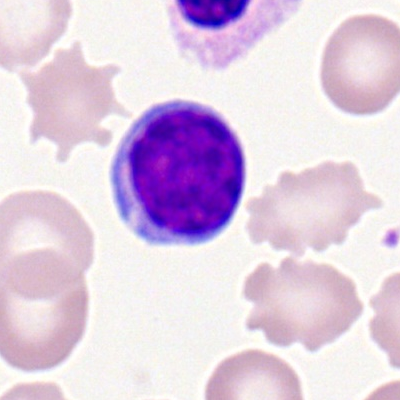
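Lymphocyte, central cell of a stained human blood smear. Outline round. Nucleus fills most of the cell; chromatin dark purple, coarsely clumped. Cytoplasm widest on the left side.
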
